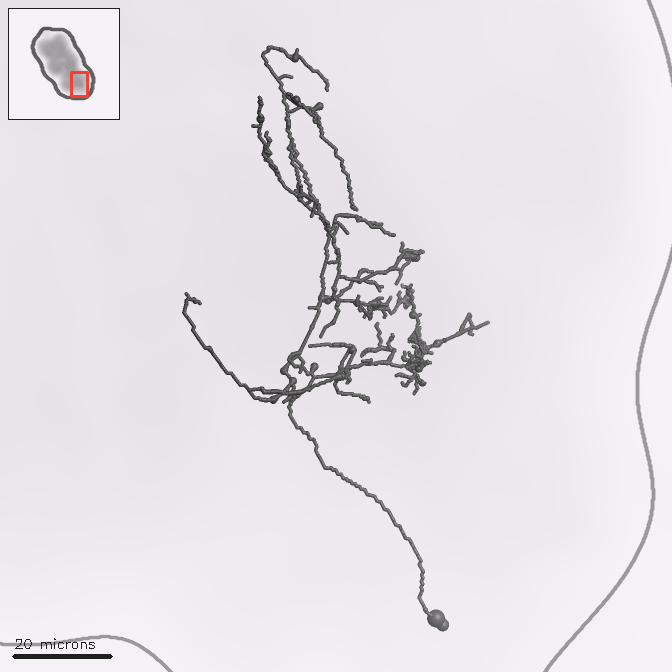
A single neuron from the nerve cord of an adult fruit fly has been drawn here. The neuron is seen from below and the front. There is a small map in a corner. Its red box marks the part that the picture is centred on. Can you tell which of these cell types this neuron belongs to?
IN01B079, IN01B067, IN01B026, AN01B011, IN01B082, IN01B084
IN01B084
